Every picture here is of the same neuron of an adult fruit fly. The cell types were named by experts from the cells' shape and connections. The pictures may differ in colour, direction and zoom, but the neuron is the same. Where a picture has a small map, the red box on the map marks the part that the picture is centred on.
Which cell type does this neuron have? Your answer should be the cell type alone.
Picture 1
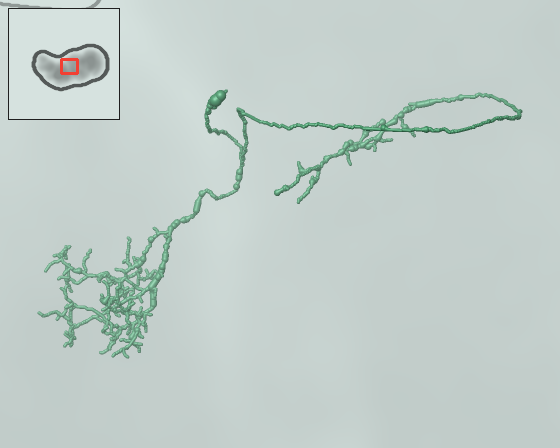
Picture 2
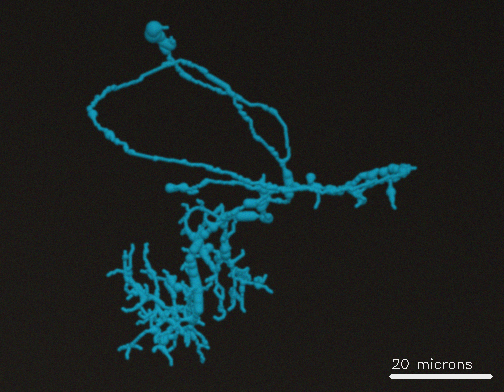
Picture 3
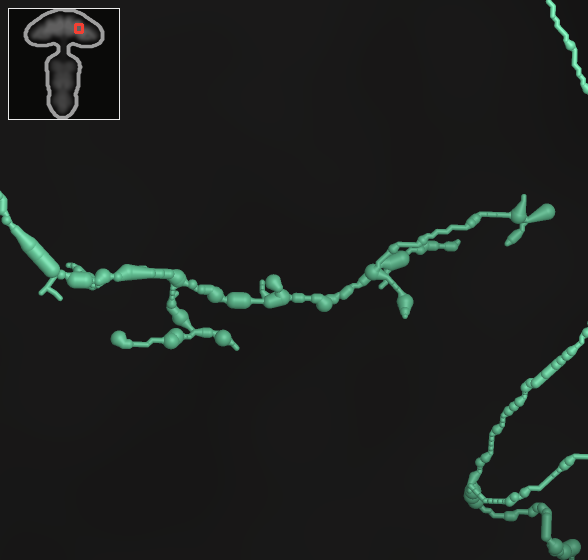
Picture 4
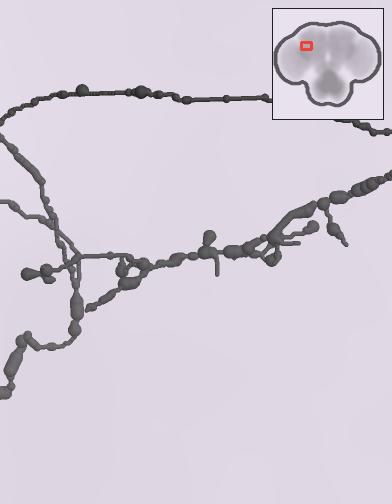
LC6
